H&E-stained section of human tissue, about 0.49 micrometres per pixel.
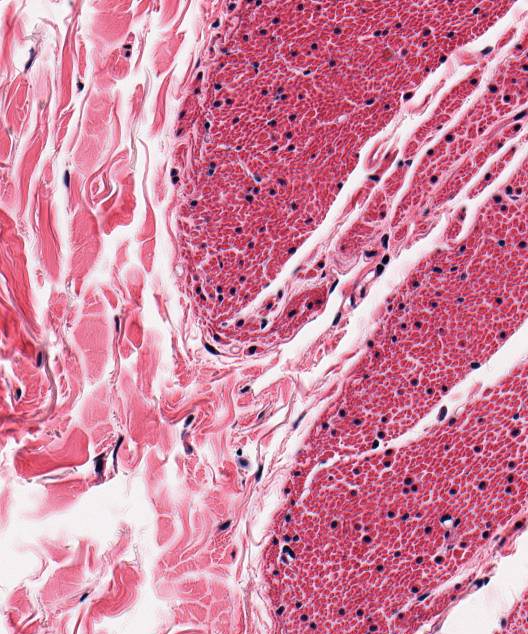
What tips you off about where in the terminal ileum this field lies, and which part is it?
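The field shows smooth muscle. Large bundles of densely packed small profiles fill its right two-thirds, separated by thin pale strands of connective tissue running diagonally from lower left toward upper right. Within the bundles the cut profiles are small, rounded and deep pink.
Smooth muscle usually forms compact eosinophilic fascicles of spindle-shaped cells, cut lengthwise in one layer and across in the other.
The left third holds looser, irregular tissue, with only a few dark nuclei among its fragments.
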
